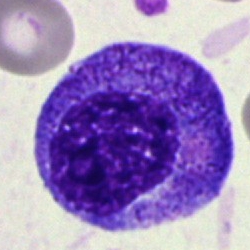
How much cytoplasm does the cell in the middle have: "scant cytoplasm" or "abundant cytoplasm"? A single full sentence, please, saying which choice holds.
Its cytoplasm is plentiful around the nucleus.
